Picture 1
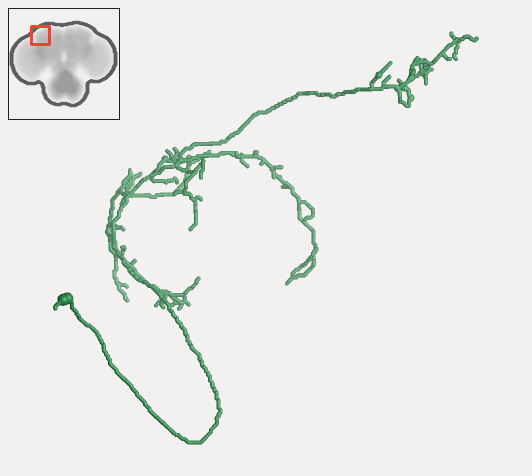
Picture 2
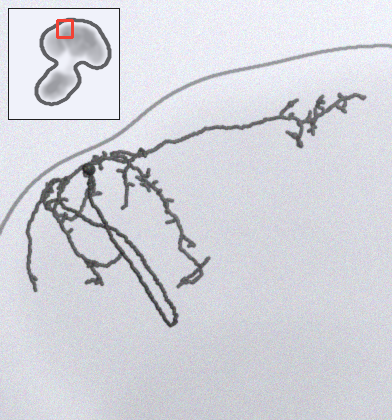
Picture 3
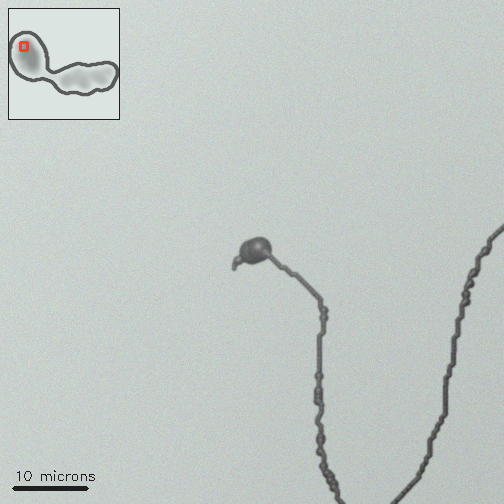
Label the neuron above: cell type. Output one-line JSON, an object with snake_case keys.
{"cell_type": "LHAV5a2_a3"}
